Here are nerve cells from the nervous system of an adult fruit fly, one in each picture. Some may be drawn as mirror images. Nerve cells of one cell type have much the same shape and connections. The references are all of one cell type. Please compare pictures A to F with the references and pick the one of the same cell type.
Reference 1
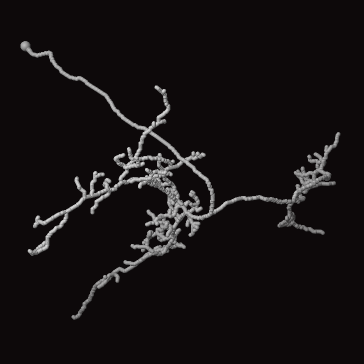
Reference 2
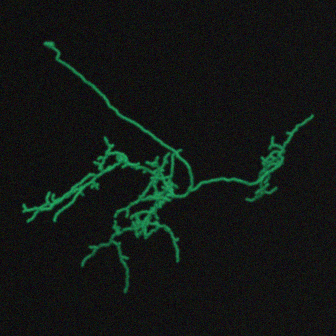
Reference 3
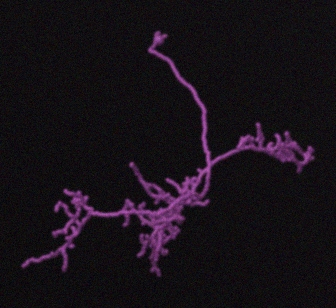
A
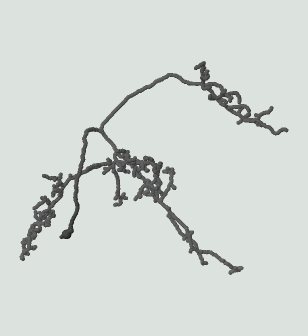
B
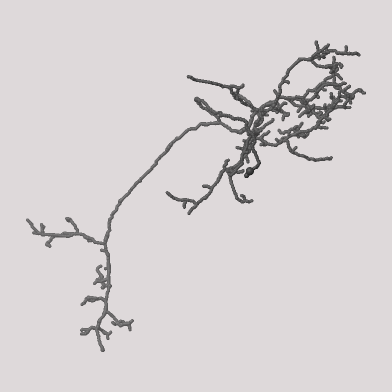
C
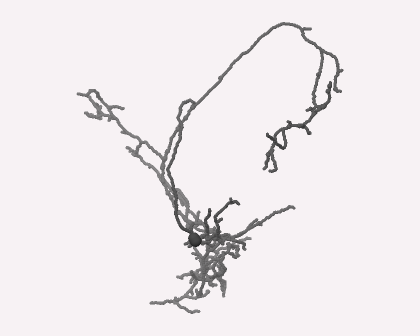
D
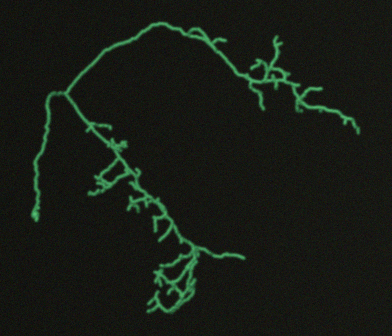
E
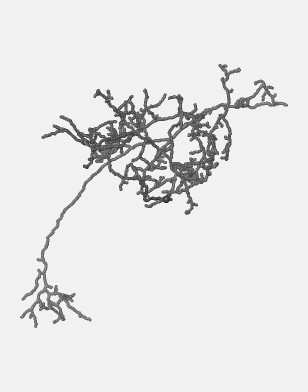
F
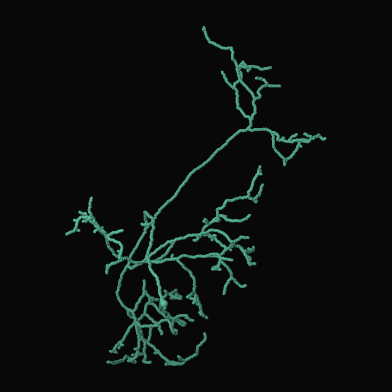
A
